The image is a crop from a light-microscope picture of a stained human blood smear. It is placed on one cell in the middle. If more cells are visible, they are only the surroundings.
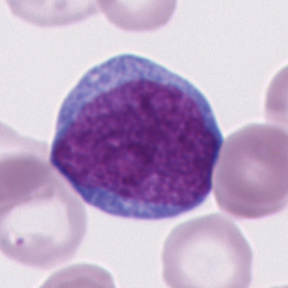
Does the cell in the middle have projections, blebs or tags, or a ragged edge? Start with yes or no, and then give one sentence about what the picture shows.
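No. The cell surface is smooth, without projections or blebs.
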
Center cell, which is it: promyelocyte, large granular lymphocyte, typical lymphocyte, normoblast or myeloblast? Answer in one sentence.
The middle cell in this particular crop is a myeloblast.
